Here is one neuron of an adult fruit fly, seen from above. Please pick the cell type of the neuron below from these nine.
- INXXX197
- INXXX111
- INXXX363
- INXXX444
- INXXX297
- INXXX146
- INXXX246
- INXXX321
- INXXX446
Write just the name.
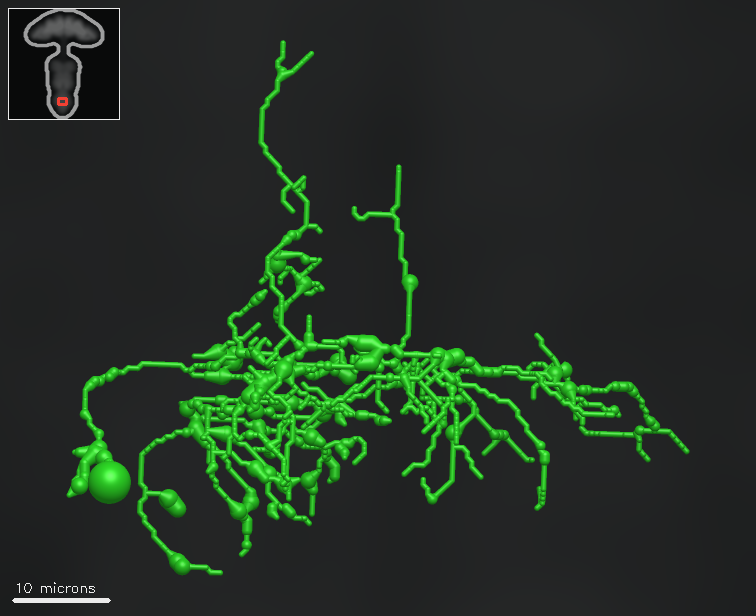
INXXX444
